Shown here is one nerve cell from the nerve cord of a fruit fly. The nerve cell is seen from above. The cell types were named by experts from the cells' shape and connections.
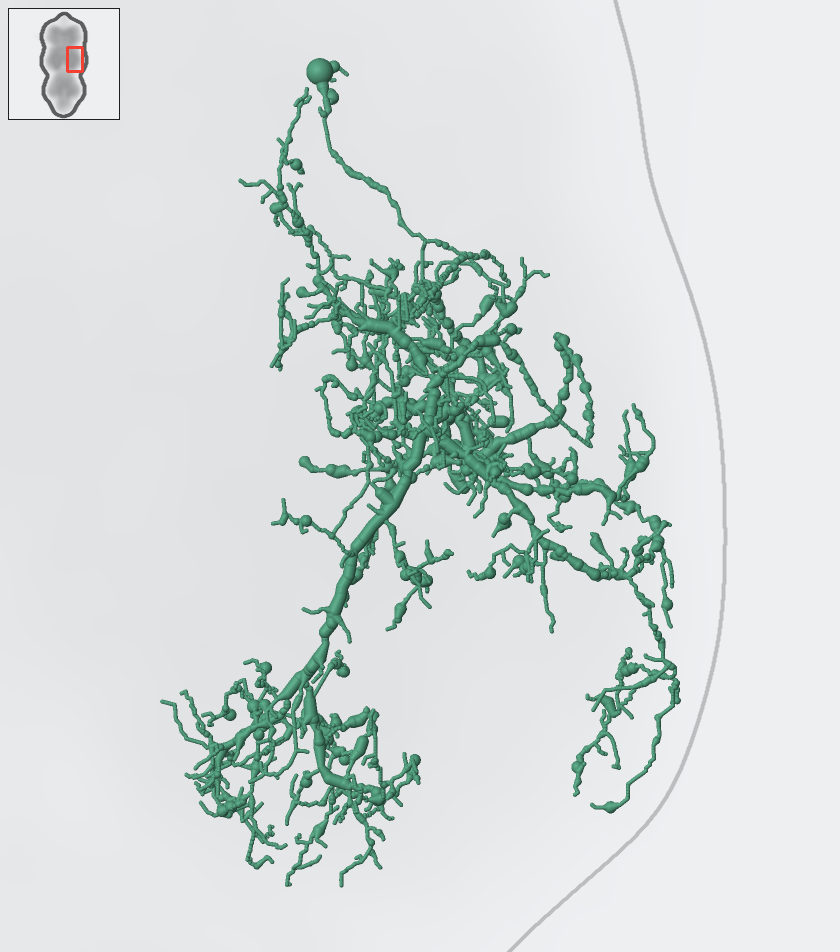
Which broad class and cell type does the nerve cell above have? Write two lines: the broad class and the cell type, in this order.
nerve-cord intrinsic neuron
INXXX468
